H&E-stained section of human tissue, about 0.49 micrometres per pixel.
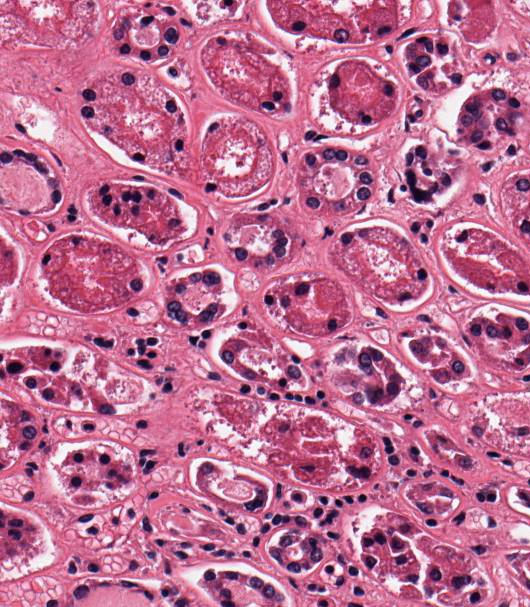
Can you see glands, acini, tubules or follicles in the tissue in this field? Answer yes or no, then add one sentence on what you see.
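Yes. The whole field is filled by closely packed round to oval tubules separated only by narrow strips of stroma.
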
